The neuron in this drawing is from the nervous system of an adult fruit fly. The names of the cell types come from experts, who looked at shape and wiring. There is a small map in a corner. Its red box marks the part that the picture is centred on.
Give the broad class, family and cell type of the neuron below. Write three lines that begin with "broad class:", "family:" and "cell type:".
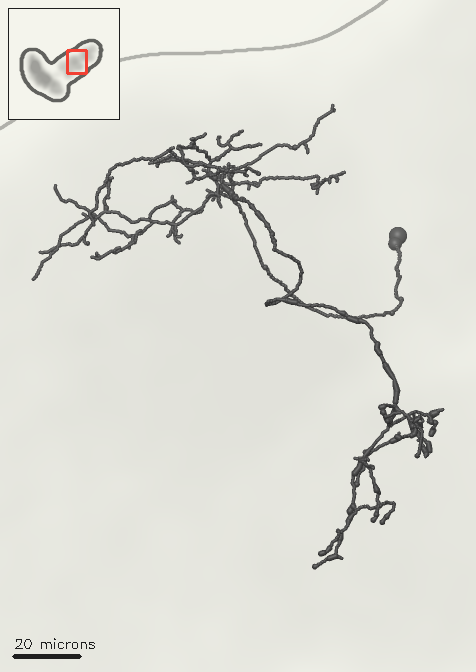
broad class: nerve-cord intrinsic neuron
family: hemilineage 06A
cell type: IN06A040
